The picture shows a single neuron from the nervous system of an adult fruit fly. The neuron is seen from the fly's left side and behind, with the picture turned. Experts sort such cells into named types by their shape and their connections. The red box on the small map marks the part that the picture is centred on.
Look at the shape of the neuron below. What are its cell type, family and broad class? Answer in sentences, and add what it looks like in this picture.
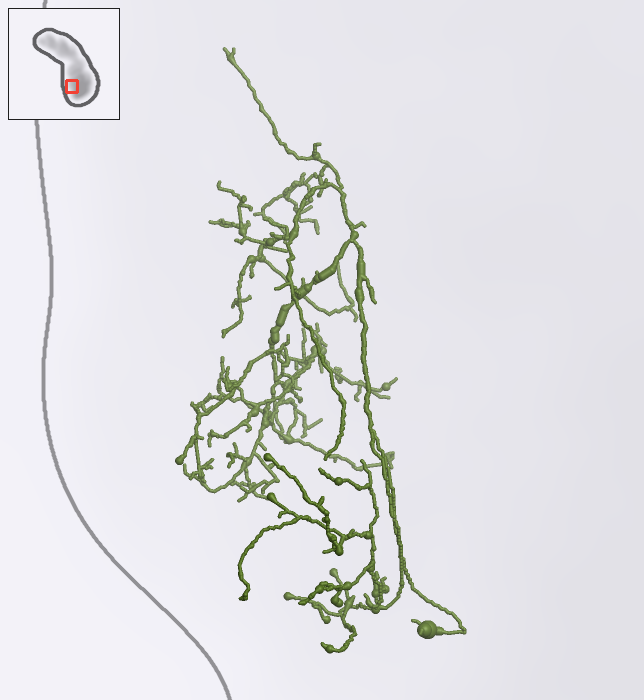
Its cell type is CB1263. The family is hemilineage LHd1. It is a central-brain intrinsic neuron. Dozens of branch ends can be seen. In this view it is taller than it is wide.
